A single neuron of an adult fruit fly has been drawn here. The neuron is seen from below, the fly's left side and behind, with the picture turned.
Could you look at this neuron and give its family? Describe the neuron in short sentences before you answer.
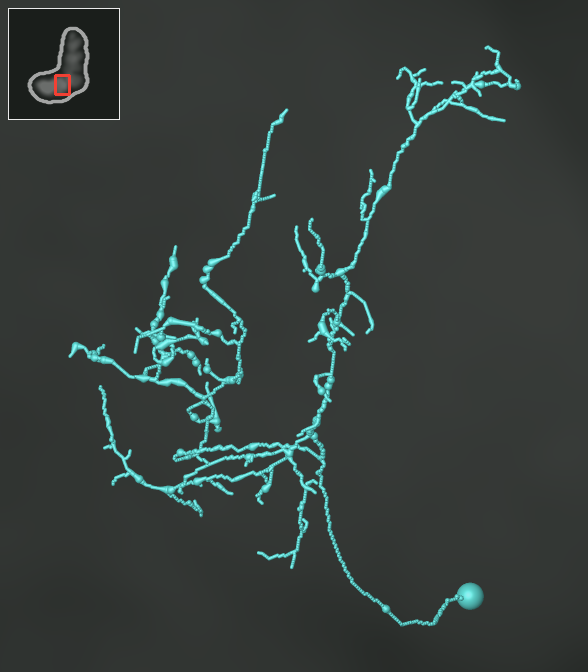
Its cell body lies at the lower right of the picture. Dozens of branch ends can be seen. This is a central-brain intrinsic neuron. The family is hemilineage LALa1_anterior.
